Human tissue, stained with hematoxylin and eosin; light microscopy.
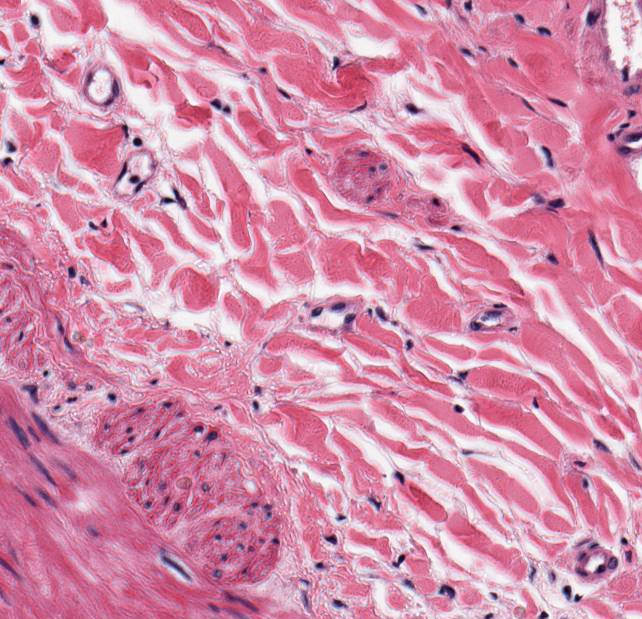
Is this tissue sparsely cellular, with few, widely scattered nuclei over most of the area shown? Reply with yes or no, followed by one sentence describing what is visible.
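Yes. Cells between the bundles are sparse, with small dark spindle-shaped nuclei.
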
